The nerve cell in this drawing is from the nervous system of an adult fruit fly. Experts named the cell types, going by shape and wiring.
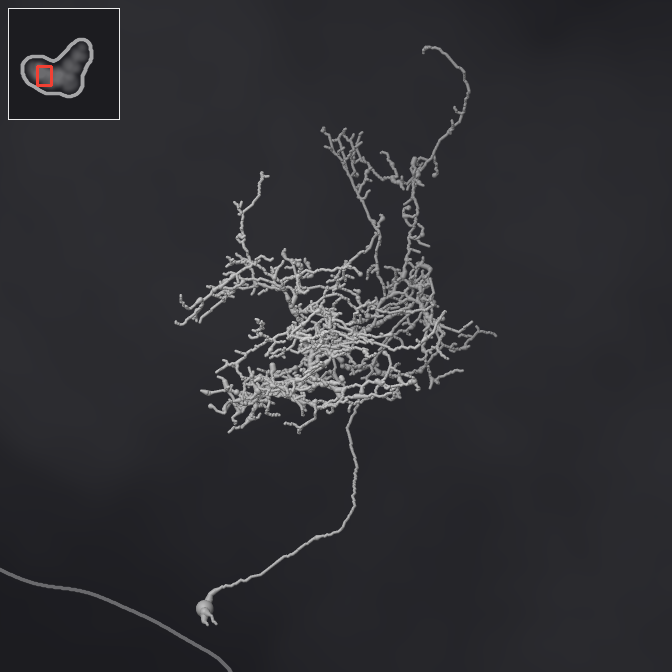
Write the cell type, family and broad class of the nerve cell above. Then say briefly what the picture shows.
Its cell type is LAL081. The family is hemilineage LALv1_ventral. This is a central-brain intrinsic neuron. More than a hundred branch ends can be seen. As drawn here it is taller than it is wide.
